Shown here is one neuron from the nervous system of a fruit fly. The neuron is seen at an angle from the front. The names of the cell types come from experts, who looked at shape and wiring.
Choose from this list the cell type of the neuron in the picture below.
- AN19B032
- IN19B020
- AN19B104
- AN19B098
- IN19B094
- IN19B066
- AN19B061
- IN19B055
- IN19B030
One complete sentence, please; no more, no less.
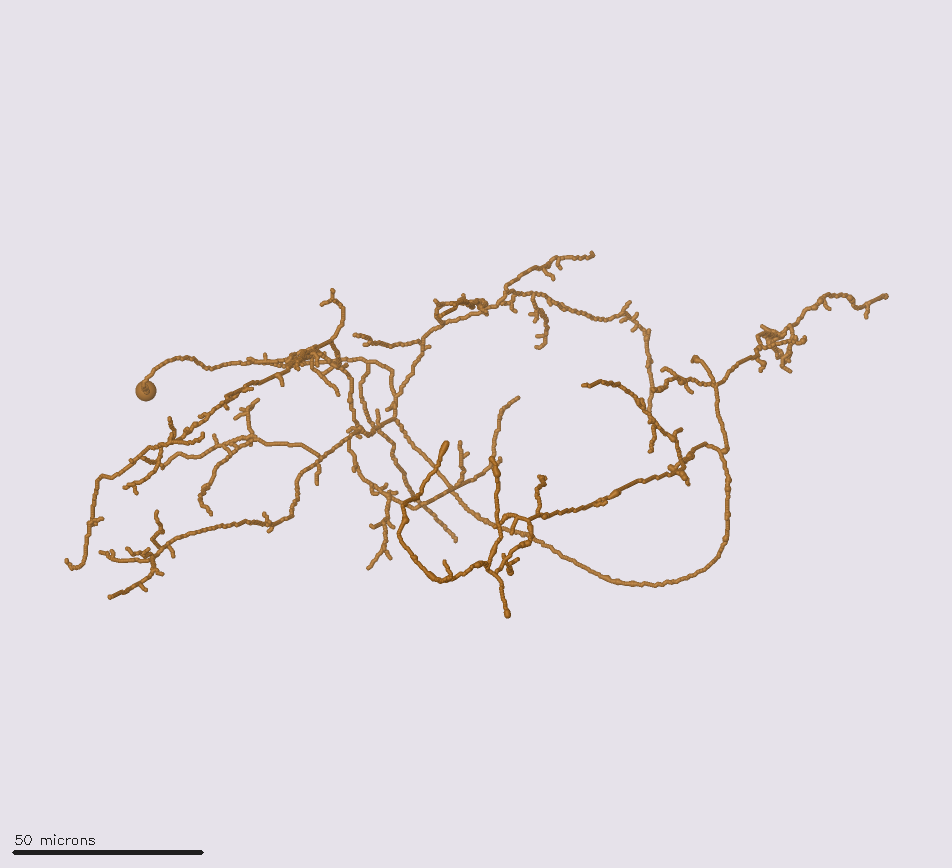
The cell type to which this neuron belongs is IN19B066.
